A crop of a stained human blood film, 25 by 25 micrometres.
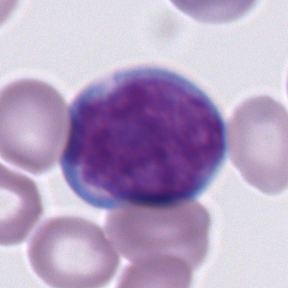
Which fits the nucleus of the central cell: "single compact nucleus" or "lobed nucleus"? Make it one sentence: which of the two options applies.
Its nucleus forms a single compact mass of round, oval or kidney shape.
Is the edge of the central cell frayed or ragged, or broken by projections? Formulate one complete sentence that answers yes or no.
No, this cell has a smooth edge with no projections, blebs or tags.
